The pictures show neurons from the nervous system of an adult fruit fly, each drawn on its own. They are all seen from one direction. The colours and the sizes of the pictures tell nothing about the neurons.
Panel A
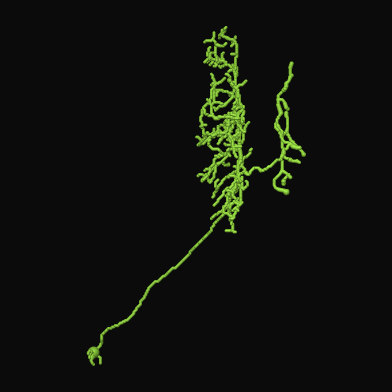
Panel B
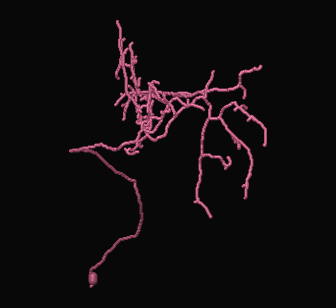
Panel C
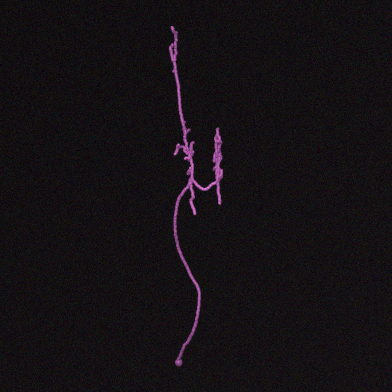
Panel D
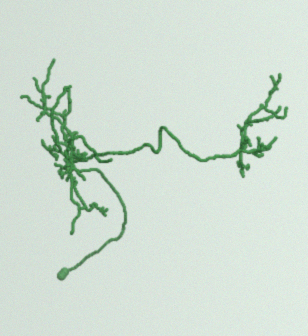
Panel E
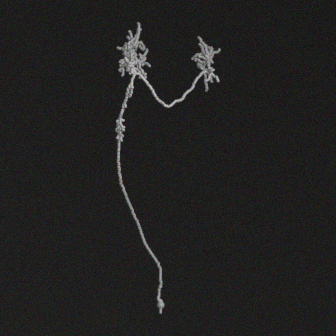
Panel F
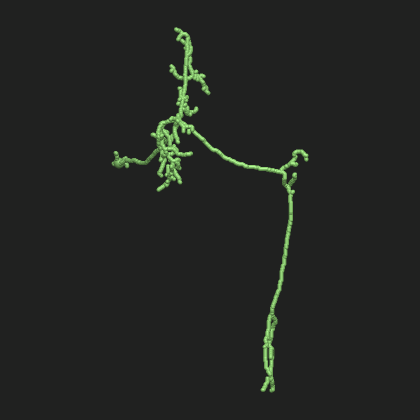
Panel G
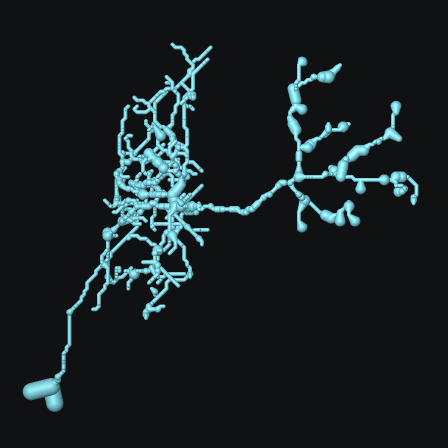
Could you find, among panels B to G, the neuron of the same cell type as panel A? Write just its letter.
G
